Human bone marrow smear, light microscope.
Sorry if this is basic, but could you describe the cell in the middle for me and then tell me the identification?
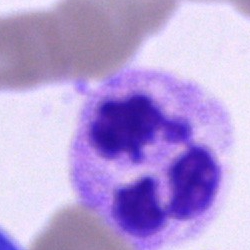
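Separate lobes, joined by narrow strands, make up the nucleus, and dense dark purple chromatin fills each lobe. The outline is rounded and fairly smooth. Plentiful cytoplasm, stained pale pinkish lilac, surrounds the nucleus. It is a segmented neutrophil.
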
